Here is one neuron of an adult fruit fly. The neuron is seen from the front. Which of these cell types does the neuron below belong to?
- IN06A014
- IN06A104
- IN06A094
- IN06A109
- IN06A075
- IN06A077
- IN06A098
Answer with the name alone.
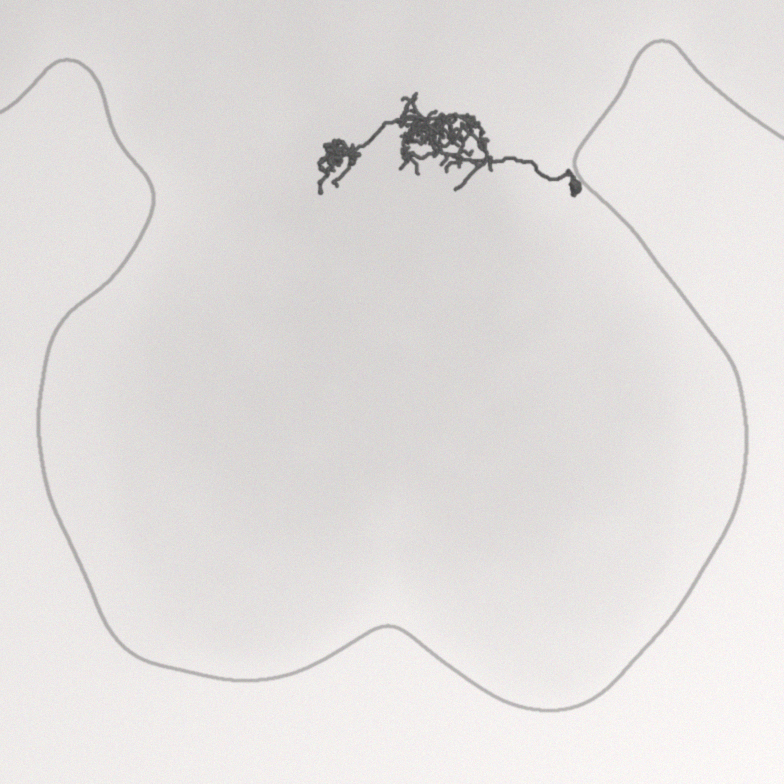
IN06A109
